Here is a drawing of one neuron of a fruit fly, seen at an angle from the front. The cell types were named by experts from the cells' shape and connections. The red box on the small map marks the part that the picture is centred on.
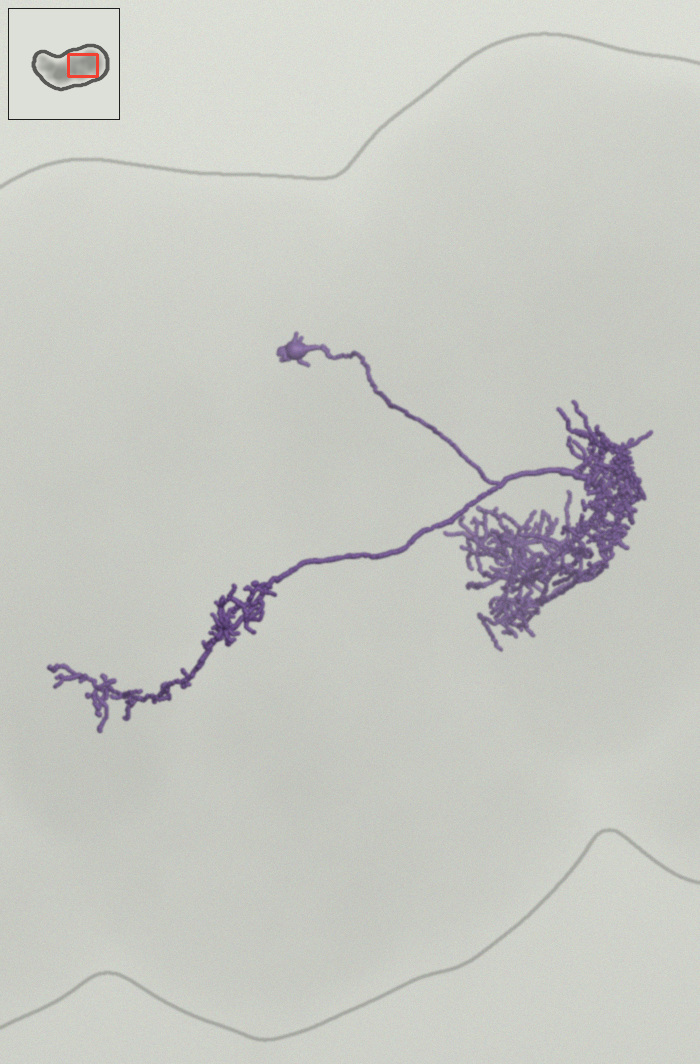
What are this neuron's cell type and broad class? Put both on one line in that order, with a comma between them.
LAL156_b, central-brain intrinsic neuron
